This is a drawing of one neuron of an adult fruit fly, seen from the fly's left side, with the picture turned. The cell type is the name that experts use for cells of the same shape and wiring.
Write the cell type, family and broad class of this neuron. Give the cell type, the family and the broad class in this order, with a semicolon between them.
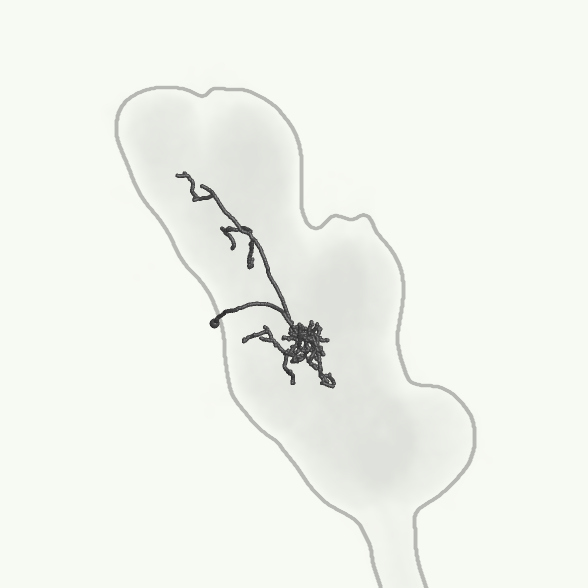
IN11A027_a; hemilineage 11A; nerve-cord intrinsic neuron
